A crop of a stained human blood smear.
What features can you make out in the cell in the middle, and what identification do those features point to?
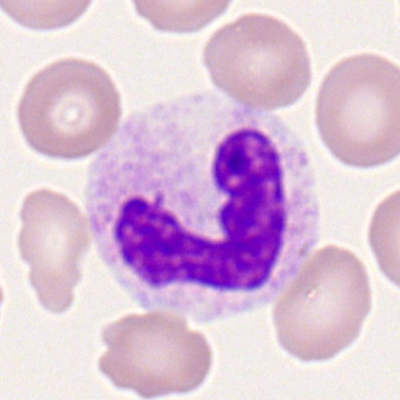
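Chromatin: dark purple, coarsely clumped. Cytoplasm: plentiful around the nucleus, pale pinkish-lilac, and holding fine, small lilac granules. Band neutrophil is the name of this cell.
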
